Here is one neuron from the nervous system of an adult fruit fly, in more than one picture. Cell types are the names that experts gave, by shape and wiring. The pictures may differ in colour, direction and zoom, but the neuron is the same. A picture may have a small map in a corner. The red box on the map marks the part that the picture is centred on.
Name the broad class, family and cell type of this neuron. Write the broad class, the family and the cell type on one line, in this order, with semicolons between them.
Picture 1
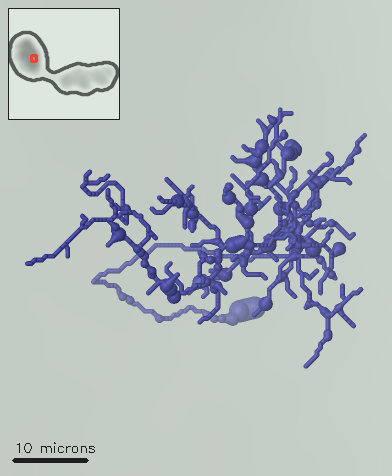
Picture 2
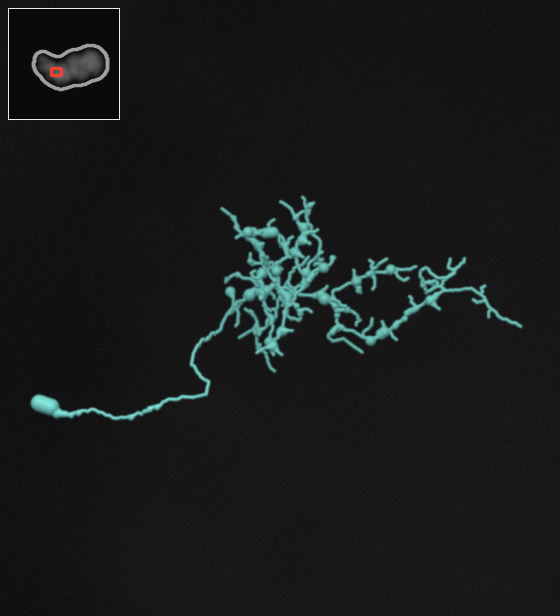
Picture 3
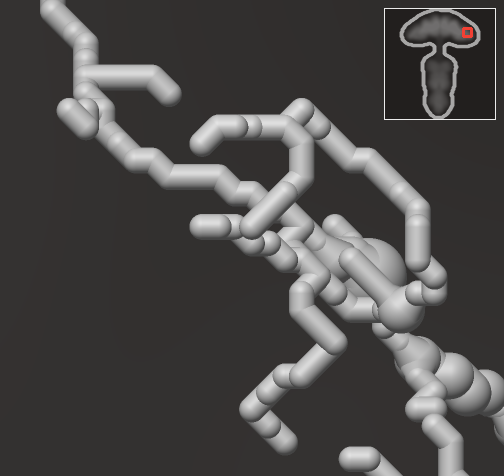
optic-lobe intrinsic neuron; Cm; Cm3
